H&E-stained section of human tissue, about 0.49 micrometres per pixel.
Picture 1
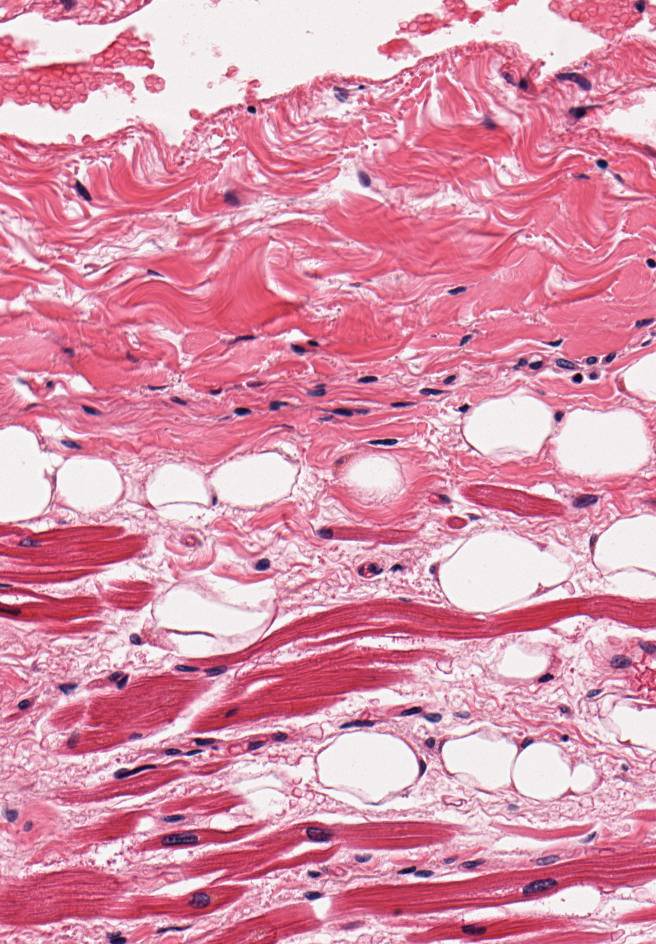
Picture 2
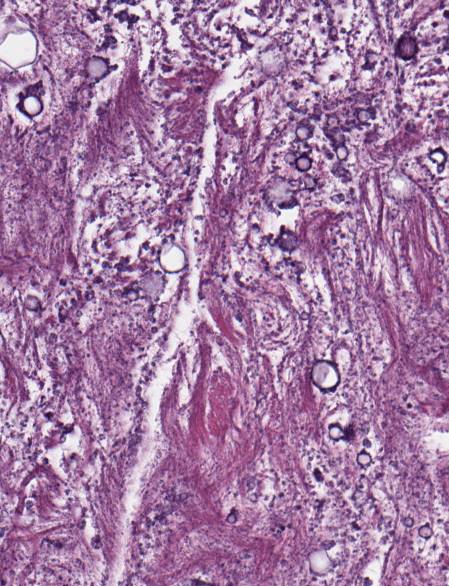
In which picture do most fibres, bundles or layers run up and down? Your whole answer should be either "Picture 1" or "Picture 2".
Picture 2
